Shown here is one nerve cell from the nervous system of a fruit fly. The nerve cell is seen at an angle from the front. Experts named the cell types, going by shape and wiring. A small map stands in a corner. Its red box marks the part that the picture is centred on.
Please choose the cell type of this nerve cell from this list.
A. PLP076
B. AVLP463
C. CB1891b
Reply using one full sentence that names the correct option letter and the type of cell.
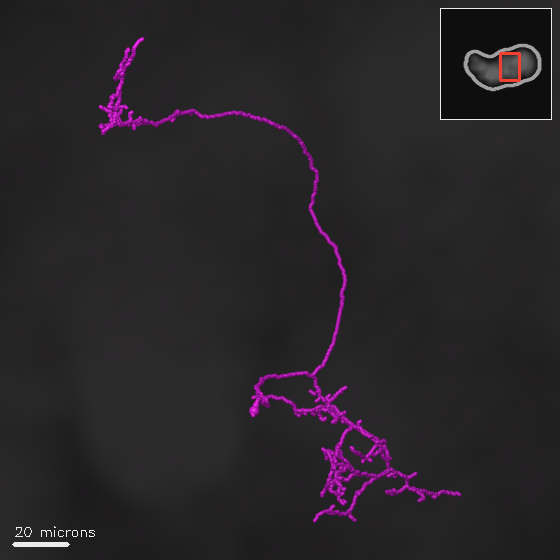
What the nerve cell is, by cell type, is AVLP463, option B.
